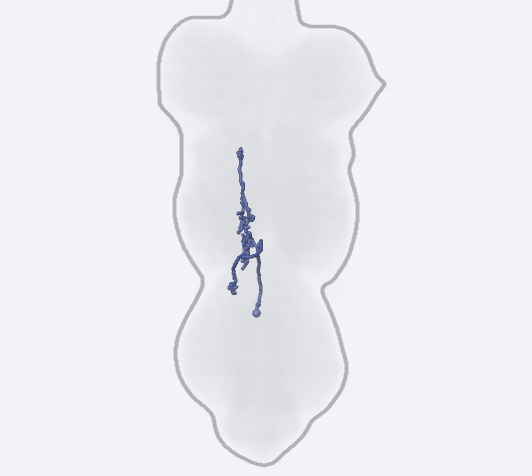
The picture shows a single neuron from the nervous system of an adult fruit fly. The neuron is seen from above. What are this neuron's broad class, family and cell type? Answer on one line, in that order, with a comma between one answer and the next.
nerve-cord intrinsic neuron, hemilineage 02A, IN02A052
